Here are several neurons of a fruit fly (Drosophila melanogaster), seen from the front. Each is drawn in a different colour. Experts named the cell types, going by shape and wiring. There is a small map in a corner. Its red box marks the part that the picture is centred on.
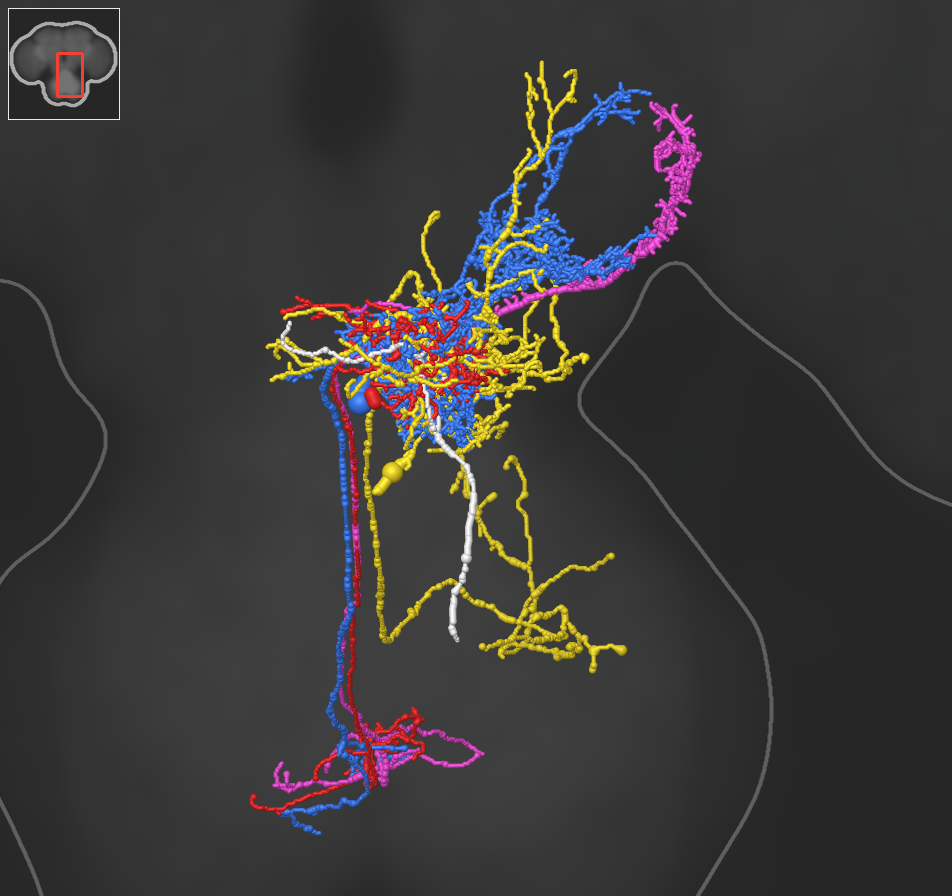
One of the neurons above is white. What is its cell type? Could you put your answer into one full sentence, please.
This neuron represents the cell type BM_Vib.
